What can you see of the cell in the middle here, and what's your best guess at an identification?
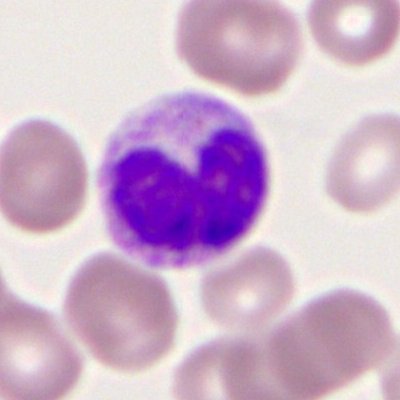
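Start with the outline: it's round. Now find the nucleus, which is kidney-shaped with a notch in its upper edge; it fills most of the cell and sits towards the lower part. See how the pale lilac cytoplasm is widest above it? This cell is a band neutrophil.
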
